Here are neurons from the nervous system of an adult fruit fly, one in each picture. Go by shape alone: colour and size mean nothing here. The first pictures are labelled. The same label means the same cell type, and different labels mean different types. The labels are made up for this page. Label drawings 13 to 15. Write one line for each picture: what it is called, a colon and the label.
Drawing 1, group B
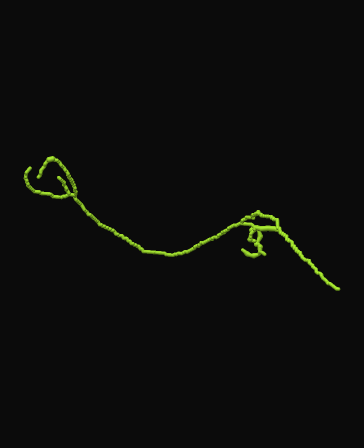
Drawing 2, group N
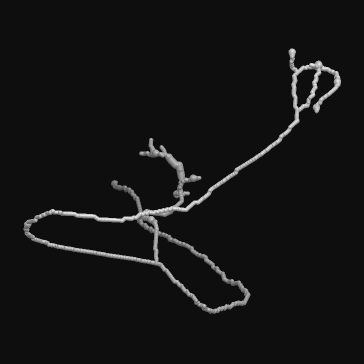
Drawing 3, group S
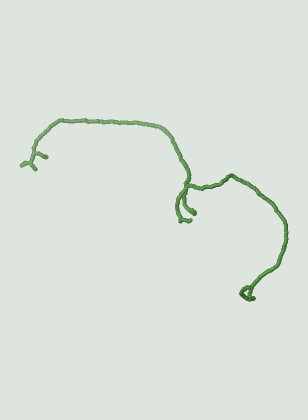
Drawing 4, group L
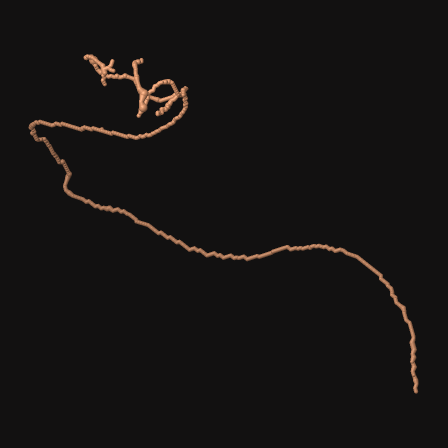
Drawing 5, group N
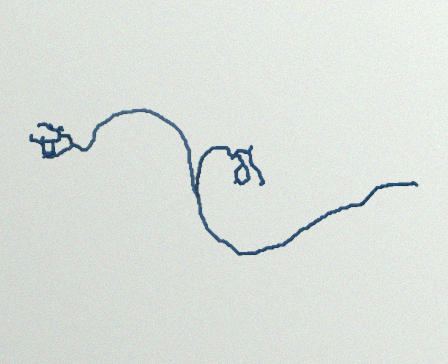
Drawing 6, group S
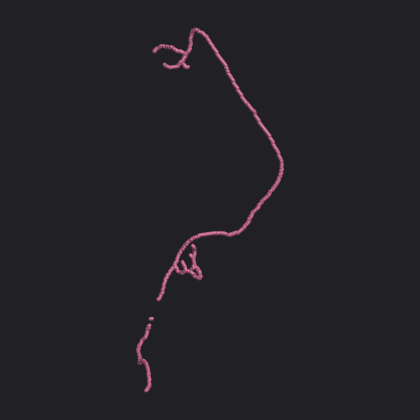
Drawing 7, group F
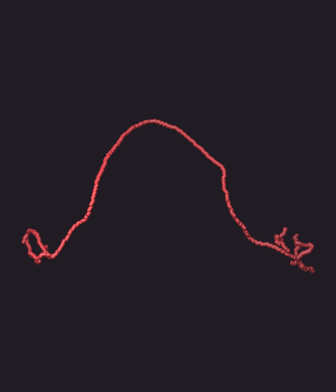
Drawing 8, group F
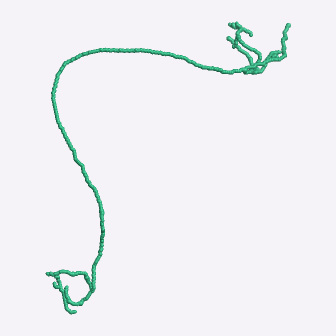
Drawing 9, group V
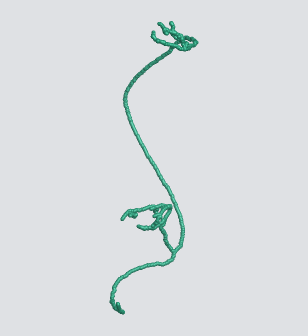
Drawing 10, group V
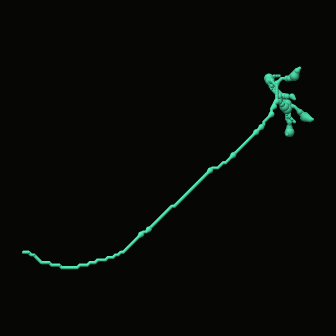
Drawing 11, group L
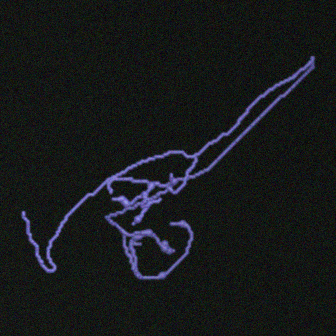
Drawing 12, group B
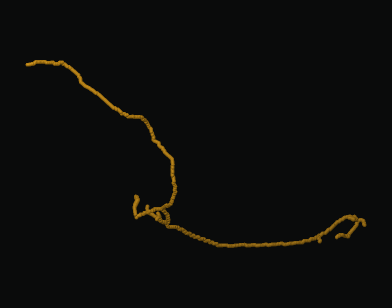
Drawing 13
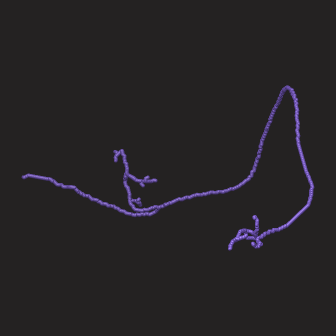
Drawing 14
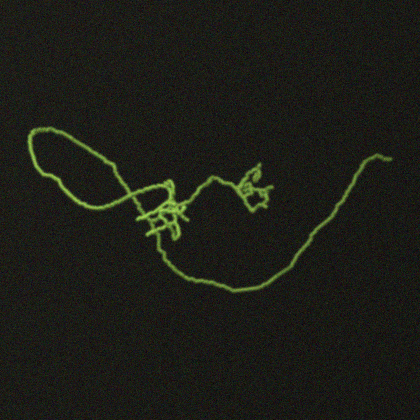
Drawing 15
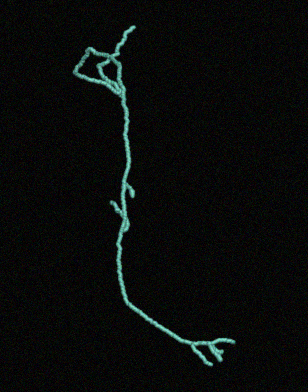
13: group F
14: group N
15: group B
